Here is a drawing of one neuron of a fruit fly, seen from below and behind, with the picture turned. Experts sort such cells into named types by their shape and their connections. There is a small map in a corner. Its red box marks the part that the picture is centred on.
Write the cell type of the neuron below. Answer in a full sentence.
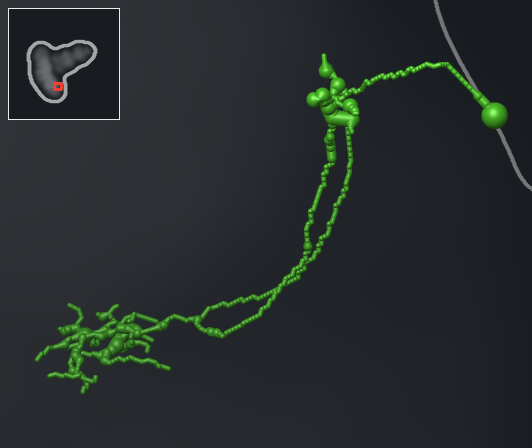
The cell type is T4a.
